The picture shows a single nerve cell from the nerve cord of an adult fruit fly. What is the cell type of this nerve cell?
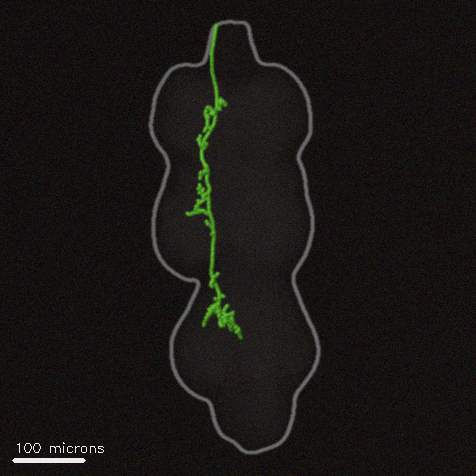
DNa11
